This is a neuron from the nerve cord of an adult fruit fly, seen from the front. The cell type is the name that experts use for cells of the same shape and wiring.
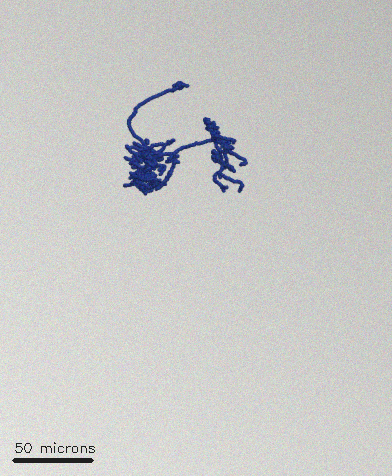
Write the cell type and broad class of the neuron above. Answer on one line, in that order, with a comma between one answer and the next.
INXXX396, nerve-cord intrinsic neuron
